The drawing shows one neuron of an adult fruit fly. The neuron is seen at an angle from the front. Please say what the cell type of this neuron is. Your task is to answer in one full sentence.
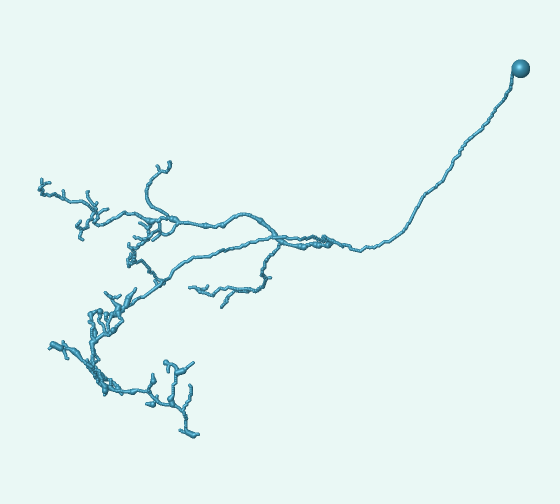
The cell type designation of this neuron is SIP034.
